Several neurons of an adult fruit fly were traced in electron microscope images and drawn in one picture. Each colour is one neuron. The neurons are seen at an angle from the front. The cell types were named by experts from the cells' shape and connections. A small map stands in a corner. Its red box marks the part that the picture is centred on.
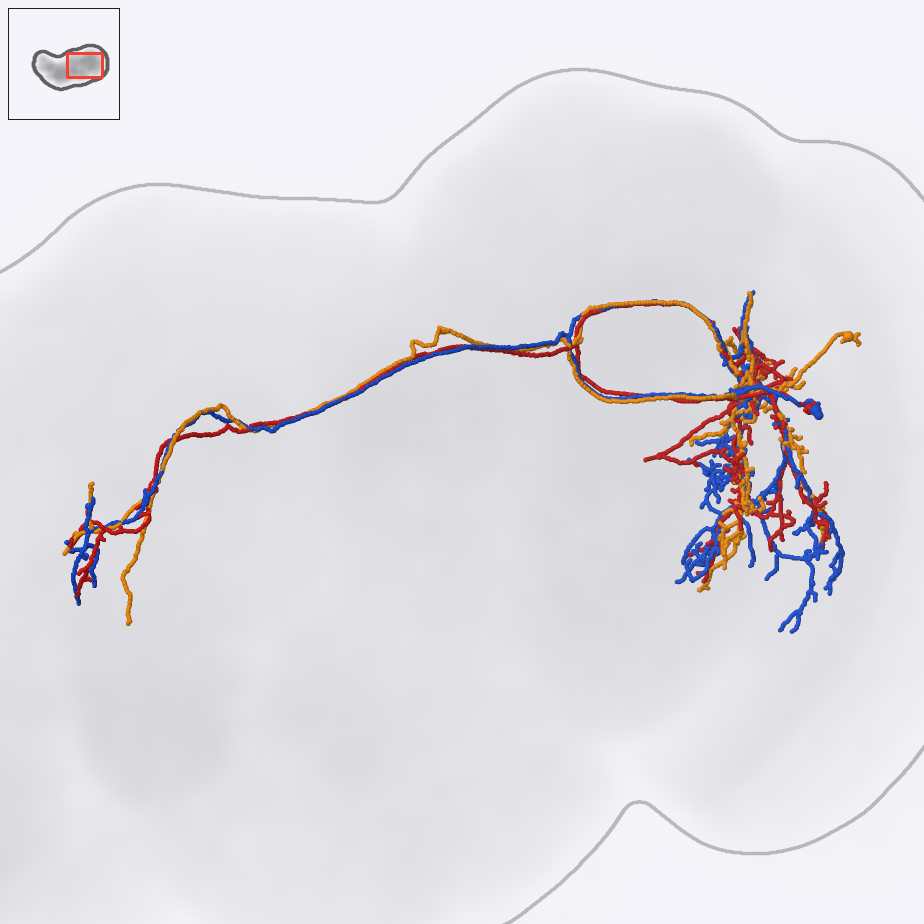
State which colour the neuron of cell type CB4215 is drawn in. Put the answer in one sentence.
The colour is blue.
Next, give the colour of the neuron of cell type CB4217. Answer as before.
The colour is red.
